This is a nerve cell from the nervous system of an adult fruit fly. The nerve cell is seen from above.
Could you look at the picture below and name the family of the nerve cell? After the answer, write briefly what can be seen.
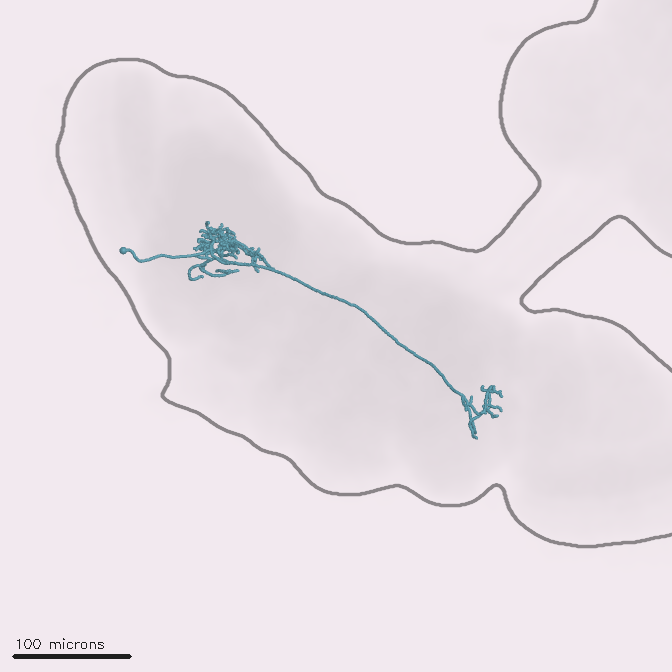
The family is hemilineage VLPl&d1_lateral. This is a central-brain intrinsic neuron. By the scale bar it is about 350 microns wide in this view. As drawn here it is wider than it is tall.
